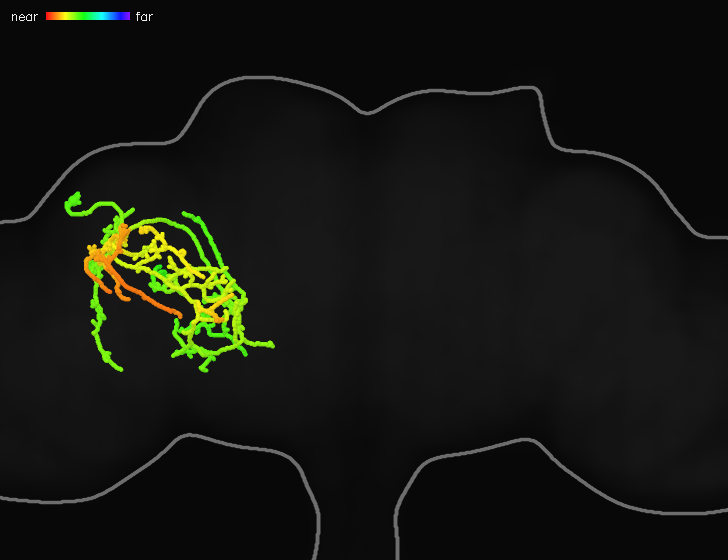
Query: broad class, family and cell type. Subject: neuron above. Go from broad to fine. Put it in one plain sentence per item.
A central-brain intrinsic neuron of hemilineage SLPa&l1_anterior, type CL081.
